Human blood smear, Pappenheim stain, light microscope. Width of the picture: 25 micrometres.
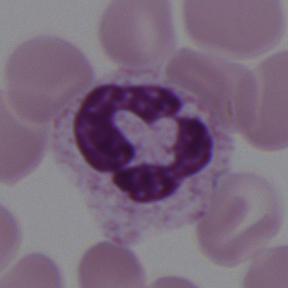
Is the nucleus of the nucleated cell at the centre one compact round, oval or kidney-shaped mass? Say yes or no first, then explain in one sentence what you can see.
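No. The nucleus is divided into several lobes that curve around a pale central area.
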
